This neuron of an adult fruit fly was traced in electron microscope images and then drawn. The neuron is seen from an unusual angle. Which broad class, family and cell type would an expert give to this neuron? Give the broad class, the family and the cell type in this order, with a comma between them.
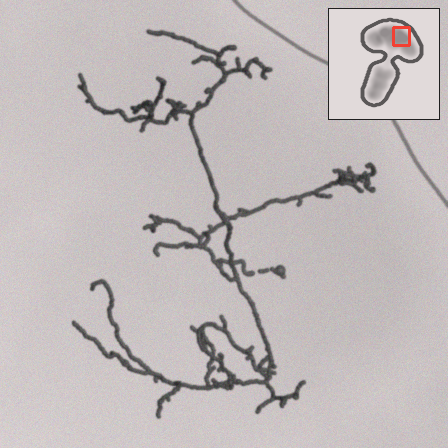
central-brain intrinsic neuron, hemilineage VLPd&p1_posterior, SIP032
